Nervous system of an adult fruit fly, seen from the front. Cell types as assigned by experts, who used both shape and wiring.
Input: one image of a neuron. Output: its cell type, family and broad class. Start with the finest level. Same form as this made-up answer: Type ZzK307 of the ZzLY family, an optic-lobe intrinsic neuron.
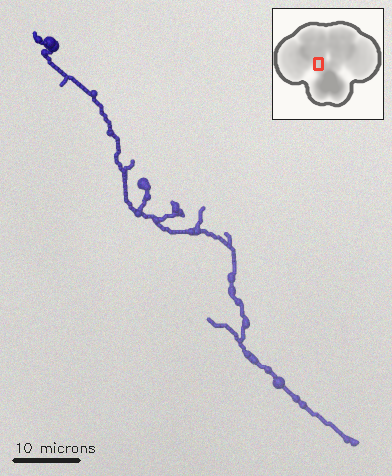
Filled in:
Type JO-FV of class mechanosensory, a sensory neuron entering the brain.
